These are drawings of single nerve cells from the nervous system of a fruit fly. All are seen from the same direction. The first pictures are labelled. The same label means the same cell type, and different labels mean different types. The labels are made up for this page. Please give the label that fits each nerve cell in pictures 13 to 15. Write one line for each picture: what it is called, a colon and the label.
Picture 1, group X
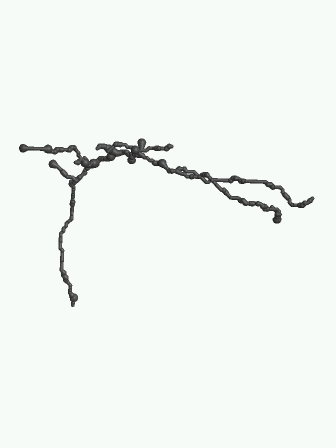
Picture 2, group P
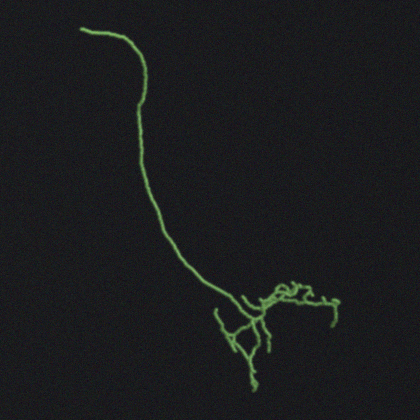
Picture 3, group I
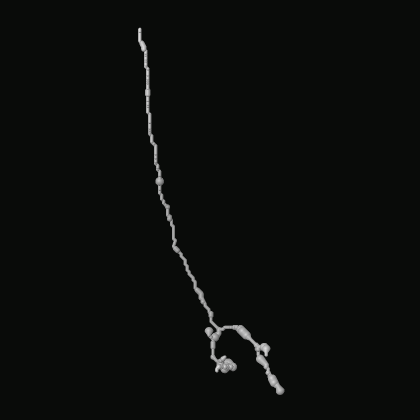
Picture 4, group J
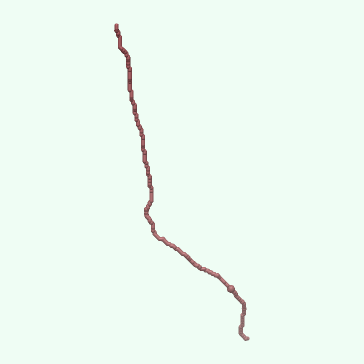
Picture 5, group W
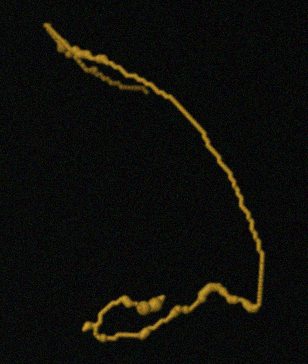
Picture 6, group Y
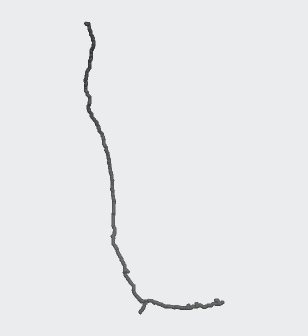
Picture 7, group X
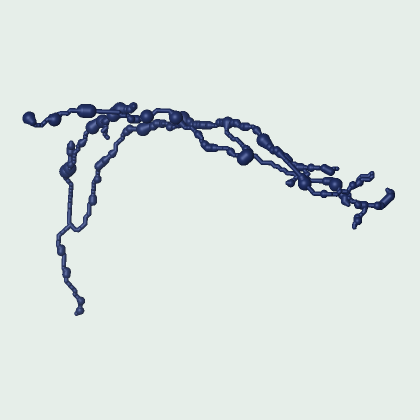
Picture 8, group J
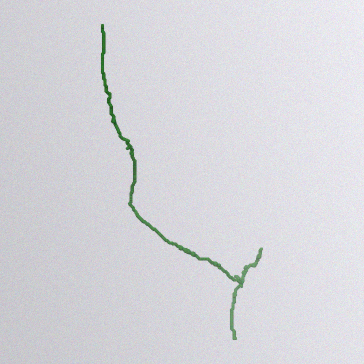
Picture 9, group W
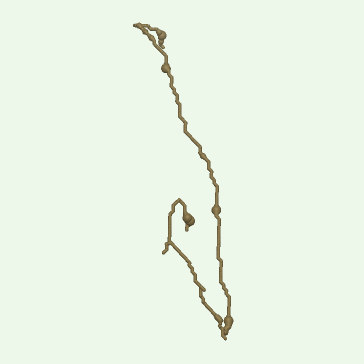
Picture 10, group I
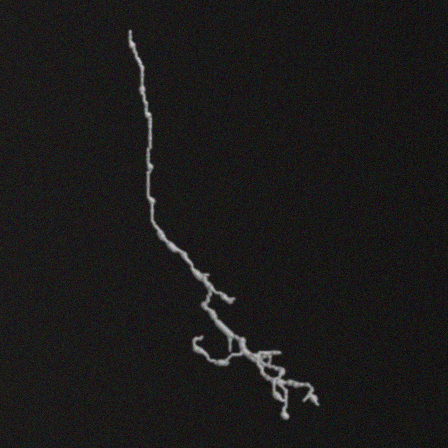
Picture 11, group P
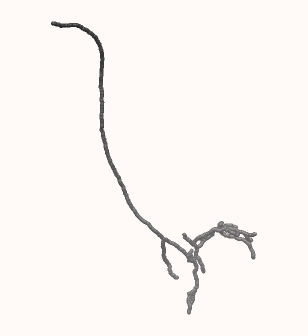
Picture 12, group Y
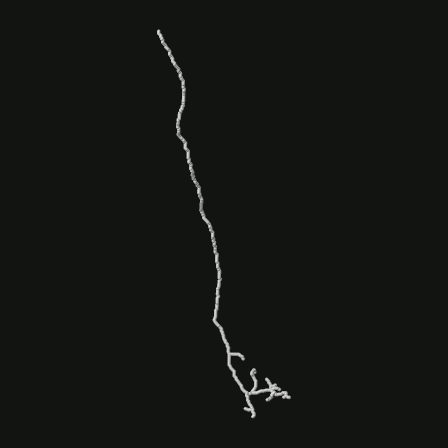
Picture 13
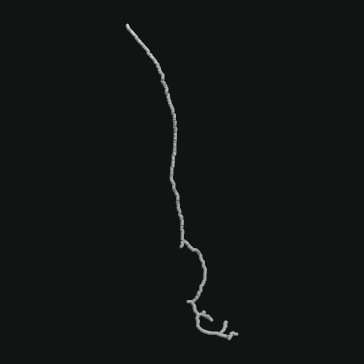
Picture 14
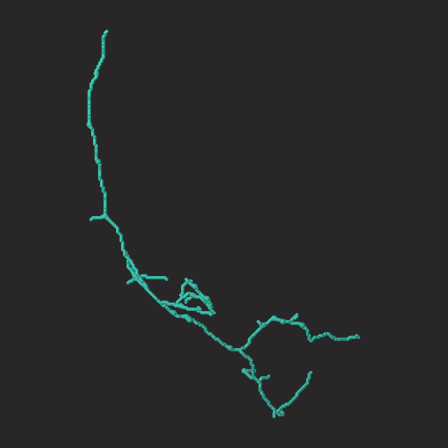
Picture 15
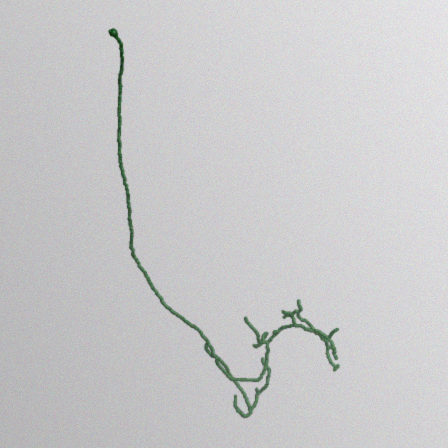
13: group Y
14: group J
15: group P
